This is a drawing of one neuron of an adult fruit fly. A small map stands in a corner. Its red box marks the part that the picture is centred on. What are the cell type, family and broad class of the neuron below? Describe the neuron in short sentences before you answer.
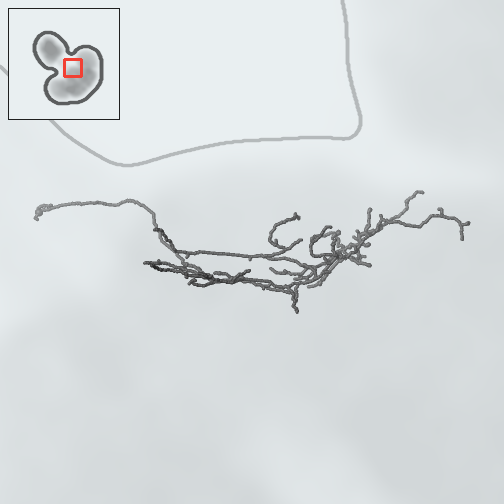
The cell body is on the left of the picture. As drawn here it is more than twice as wide as it is tall. Its cell type is CB2944. The family is hemilineage LB3. It is a central-brain intrinsic neuron.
